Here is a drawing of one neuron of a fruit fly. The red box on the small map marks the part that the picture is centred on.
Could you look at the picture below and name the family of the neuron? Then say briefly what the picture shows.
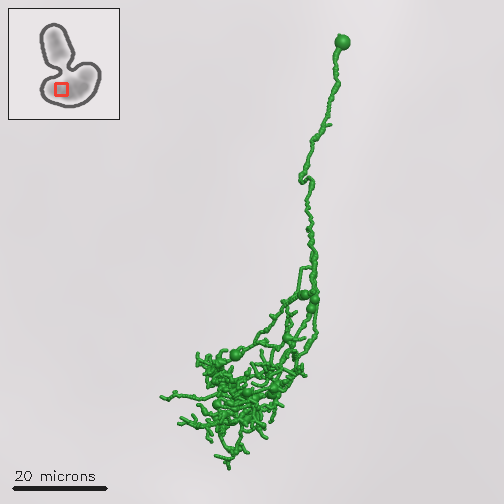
Its family is Li. It is an optic-lobe intrinsic neuron. It is in the brain and does not reach the nerve cord. From top to bottom in the picture it spans about 95 microns. The picture shows dozens of branch ends.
